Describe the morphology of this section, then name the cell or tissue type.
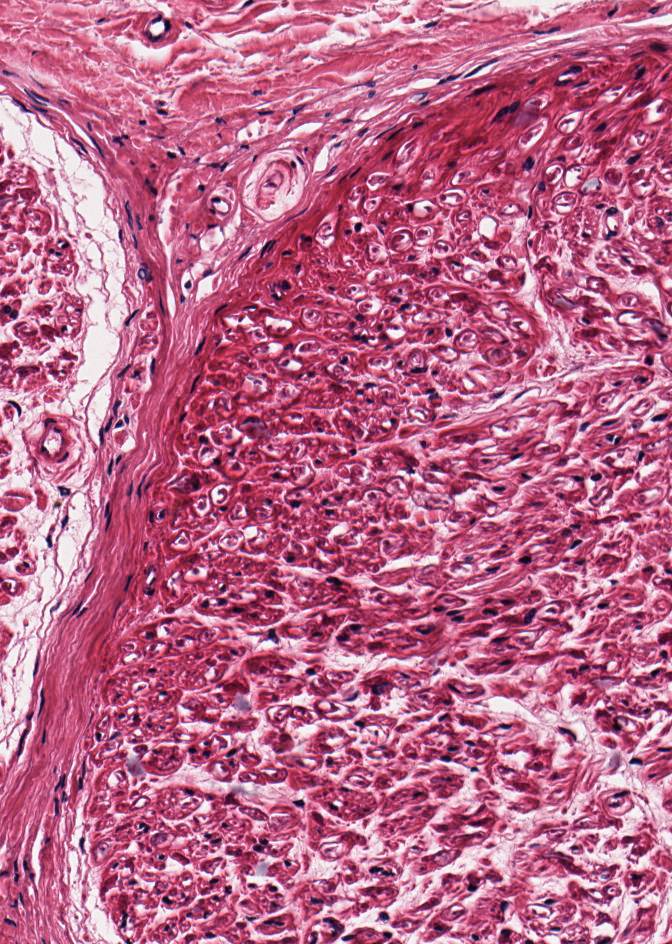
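Look at the large bundle of nerve fibres cut in cross section, lower right, with part of a second at the left edge. Most fibres show a pink dot centred in a pale ring. Along that bundle's border, a dense band of wavy pink fibrous tissue with flattened dark nuclei runs diagonally. This is tibial nerve.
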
